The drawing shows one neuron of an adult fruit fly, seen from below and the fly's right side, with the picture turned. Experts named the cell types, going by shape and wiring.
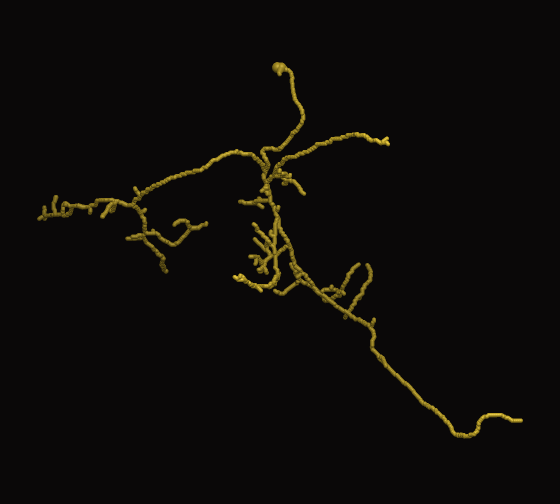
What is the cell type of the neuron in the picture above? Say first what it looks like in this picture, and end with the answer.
The cell body can be seen at the top of the picture. As drawn here it is wider than it is tall. Its broad class is central-brain intrinsic neuron. Its cell type is CB1876.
